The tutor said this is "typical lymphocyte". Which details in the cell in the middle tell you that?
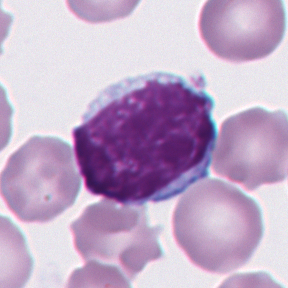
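The first thing I notice is that the cytoplasm forms only a thin rim around the nucleus.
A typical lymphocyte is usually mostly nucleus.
So that thin rim sits well with the name typical lymphocyte. The cytoplasm is pale blue, and the nucleus is one rounded oval mass with no lobes. Along the top, though, the edge of the cell looks frayed, with a small projection at the upper right.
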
